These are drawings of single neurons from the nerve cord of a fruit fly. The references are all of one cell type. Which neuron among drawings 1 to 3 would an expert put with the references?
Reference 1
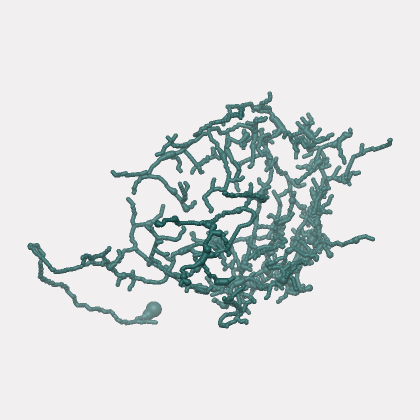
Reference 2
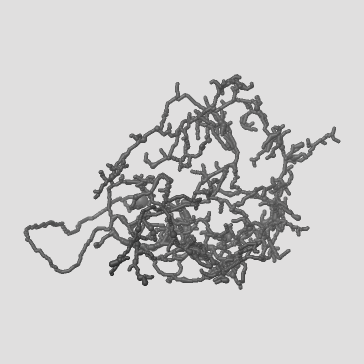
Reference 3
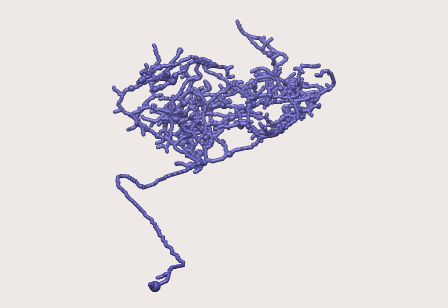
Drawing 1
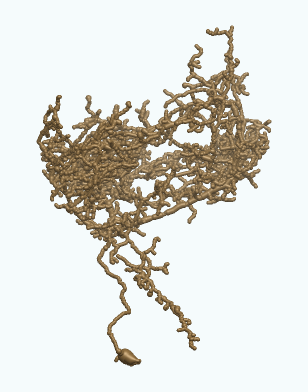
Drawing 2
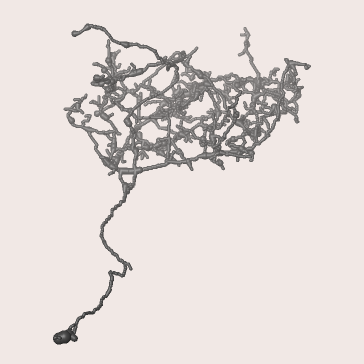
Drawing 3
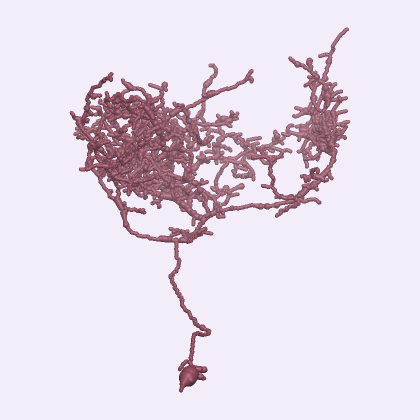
2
